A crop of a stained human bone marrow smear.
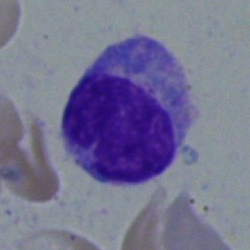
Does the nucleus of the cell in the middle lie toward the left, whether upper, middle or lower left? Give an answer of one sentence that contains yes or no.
Yes, toward the left of the cell is where its nucleus lies.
